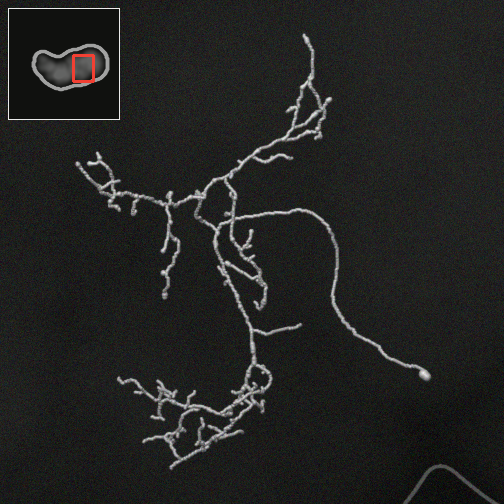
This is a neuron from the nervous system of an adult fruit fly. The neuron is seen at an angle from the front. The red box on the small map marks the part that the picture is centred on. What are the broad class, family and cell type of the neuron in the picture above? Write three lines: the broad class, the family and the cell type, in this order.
central-brain intrinsic neuron
hemilineage PSa1
VES024_a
